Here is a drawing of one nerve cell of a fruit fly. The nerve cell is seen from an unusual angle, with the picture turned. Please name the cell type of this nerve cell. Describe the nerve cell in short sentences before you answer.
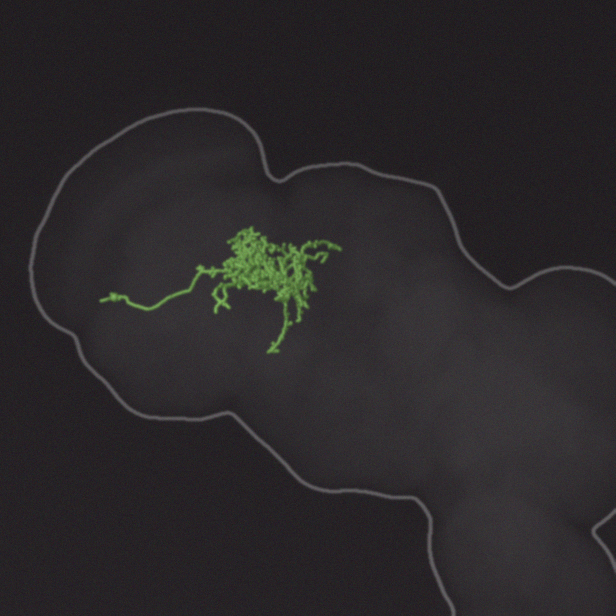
The cell body can be seen on the left of the picture. As drawn here it is wider than it is tall. Its broad class is central-brain intrinsic neuron. It is of cell type LAL001.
